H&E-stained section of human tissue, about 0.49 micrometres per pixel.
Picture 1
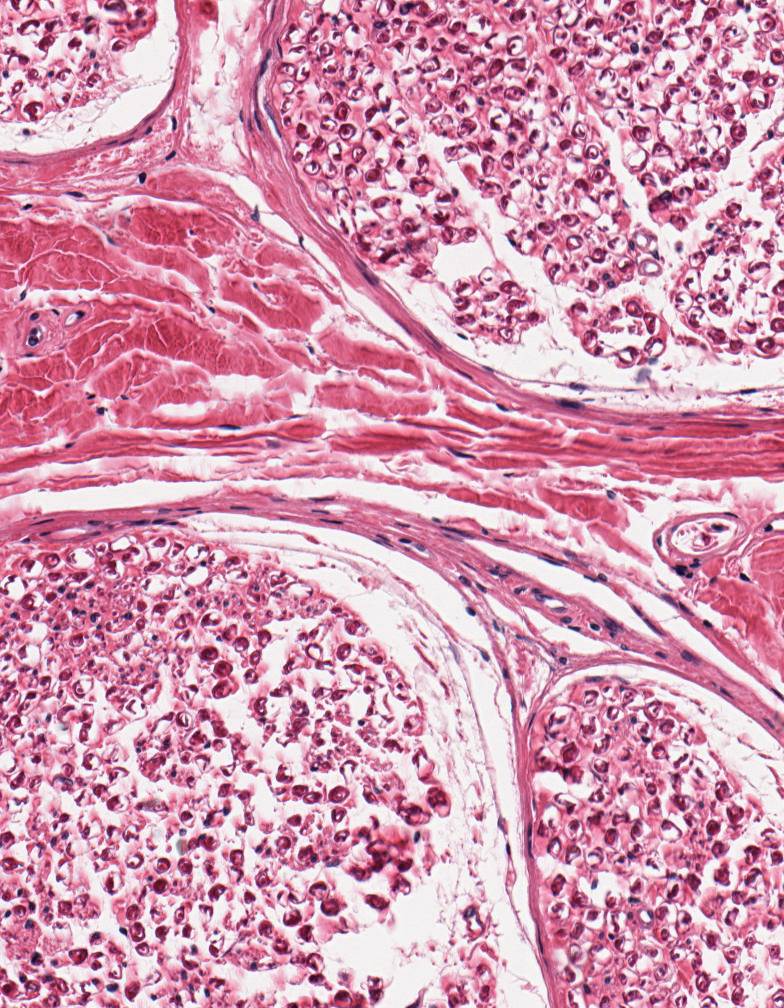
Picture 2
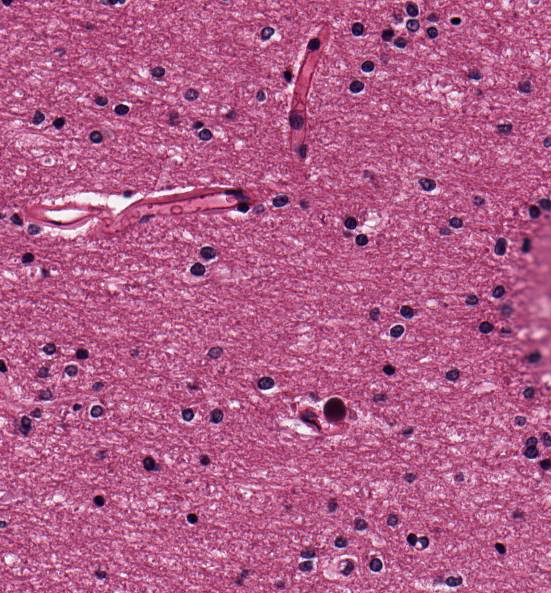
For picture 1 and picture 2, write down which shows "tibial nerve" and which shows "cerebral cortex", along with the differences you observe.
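First item: tibial nerve is picture 1, cerebral cortex picture 2. Layout: the nerve has four rounded compartments, one in each corner region, separated by strands of pink fibrous tissue, with a band of dense eosinophilic fibrous tissue running roughly horizontally across the middle; the cortex is a fine, fibrillary pink meshwork without epithelium or glands. Contents: each compartment is packed with small ring-shaped cross-sectional profiles with darker central dots; the cortex holds small, round, dark nuclei scattered singly and fairly evenly, several in a narrow clear halo.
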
